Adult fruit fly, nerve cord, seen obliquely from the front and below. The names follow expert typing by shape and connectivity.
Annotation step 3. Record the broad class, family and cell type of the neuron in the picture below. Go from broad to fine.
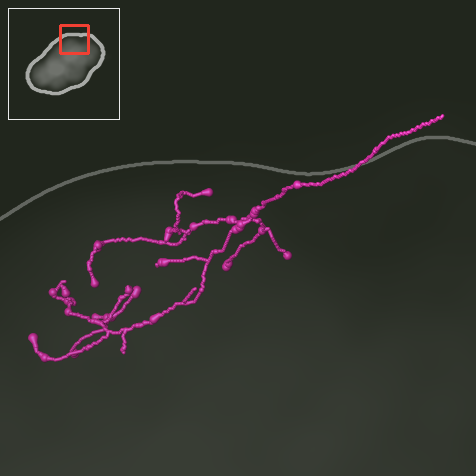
descending neuron; hemilineage LB19; DNg53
